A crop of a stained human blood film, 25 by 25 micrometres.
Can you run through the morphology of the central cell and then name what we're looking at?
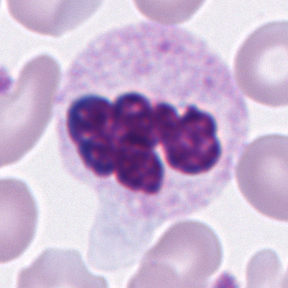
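Across the middle of the cell, the nuclear lobes lie clustered in a horizontal band, their chromatin dark purple and densely clumped. Fine lilac granules are scattered evenly through the cytoplasm; a pale, granule-free bulge projects from the lower edge. This is a segmented neutrophil.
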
